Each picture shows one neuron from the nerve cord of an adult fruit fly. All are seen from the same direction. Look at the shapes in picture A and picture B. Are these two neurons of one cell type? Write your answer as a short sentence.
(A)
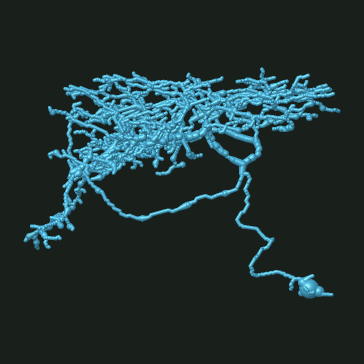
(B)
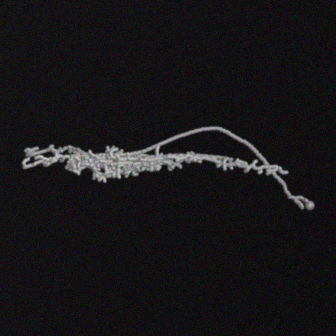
They are of the same cell type.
